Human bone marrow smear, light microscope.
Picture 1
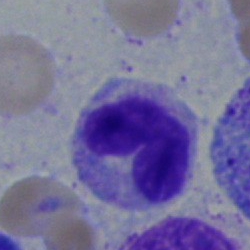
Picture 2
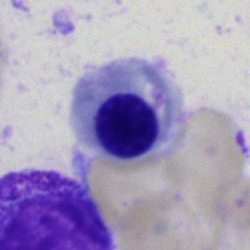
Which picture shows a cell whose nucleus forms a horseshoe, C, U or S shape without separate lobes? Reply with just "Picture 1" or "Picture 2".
Picture 1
